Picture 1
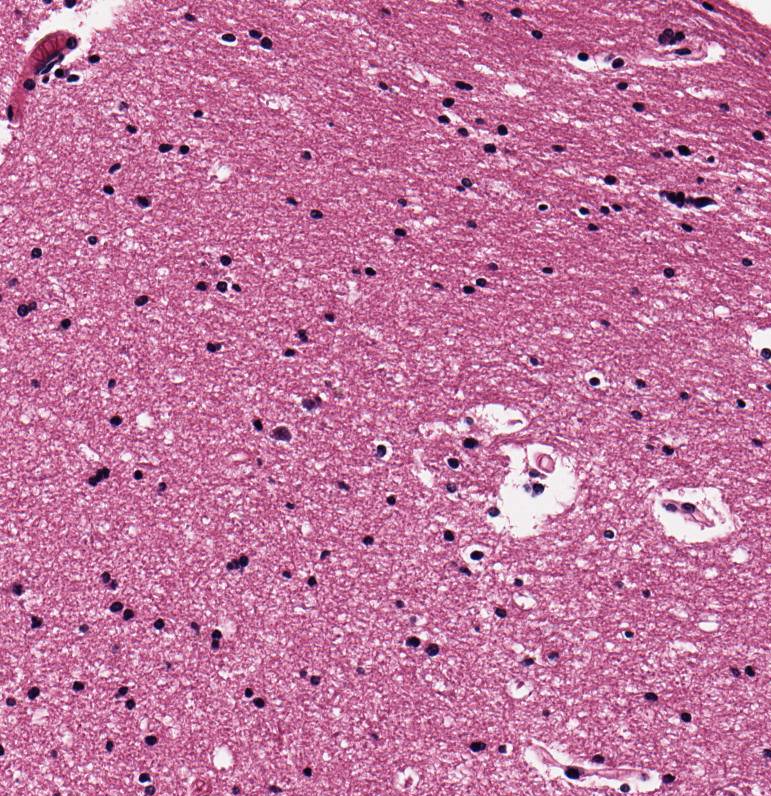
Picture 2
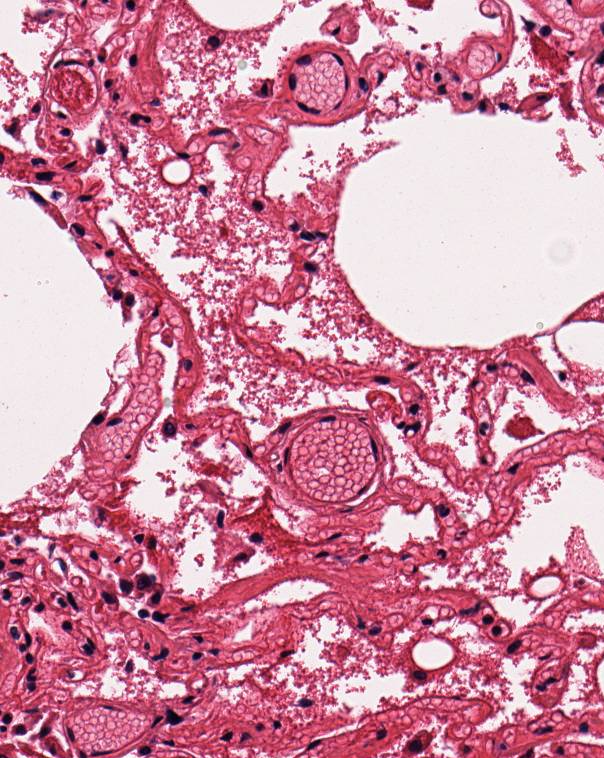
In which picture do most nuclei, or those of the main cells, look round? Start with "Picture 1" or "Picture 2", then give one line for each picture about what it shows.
Picture 1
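In picture 1: Small, round, dark-staining nuclei are scattered singly and fairly evenly across the field.
In picture 2: The cells lining the walls have dark, flattened, elongated nuclei.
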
